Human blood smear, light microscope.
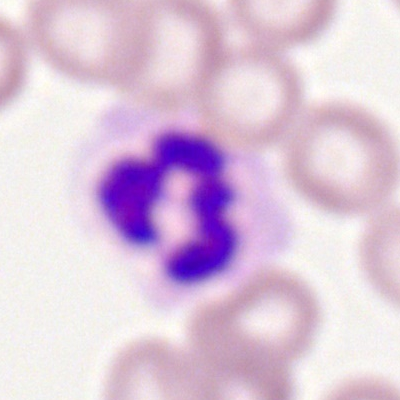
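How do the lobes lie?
They curve around a small, pale central patch of cytoplasm.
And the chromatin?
Dense, staining a deep purple throughout.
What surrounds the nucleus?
A fair amount of pale pinkish-lilac cytoplasm, inside a roughly round outline.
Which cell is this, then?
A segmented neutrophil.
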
